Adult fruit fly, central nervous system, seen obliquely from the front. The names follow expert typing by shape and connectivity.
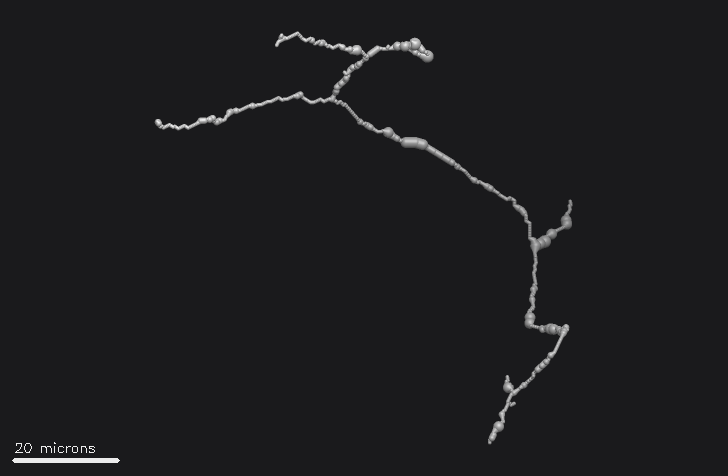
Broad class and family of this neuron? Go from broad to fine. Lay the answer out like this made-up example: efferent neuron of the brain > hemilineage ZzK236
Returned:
sensory neuron entering the nerve cord > class mechanosensory tactile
